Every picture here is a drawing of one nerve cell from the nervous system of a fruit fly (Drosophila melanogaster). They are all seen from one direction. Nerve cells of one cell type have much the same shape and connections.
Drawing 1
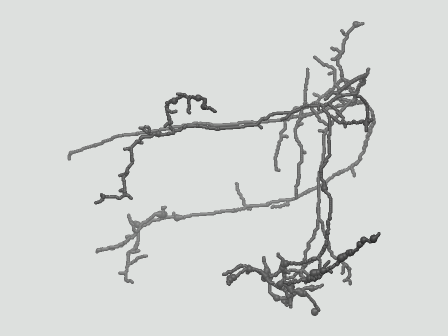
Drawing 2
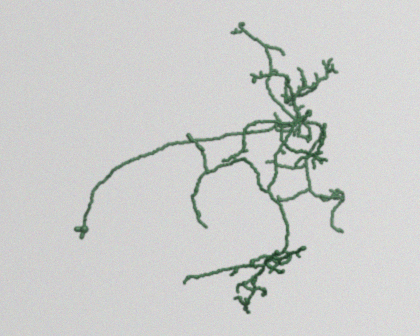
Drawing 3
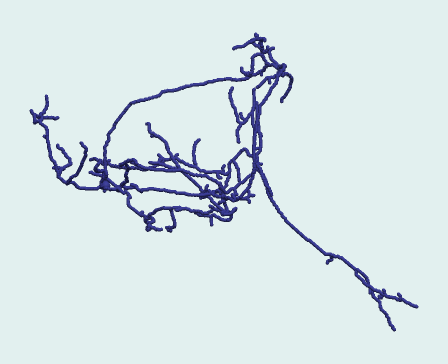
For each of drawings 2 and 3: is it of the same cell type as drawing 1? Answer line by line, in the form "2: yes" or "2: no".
2: yes
3: no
